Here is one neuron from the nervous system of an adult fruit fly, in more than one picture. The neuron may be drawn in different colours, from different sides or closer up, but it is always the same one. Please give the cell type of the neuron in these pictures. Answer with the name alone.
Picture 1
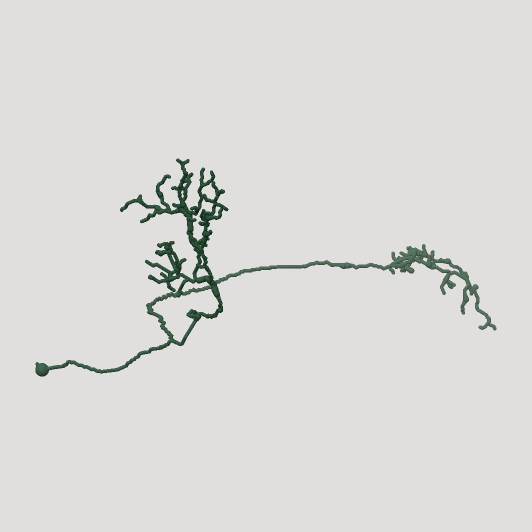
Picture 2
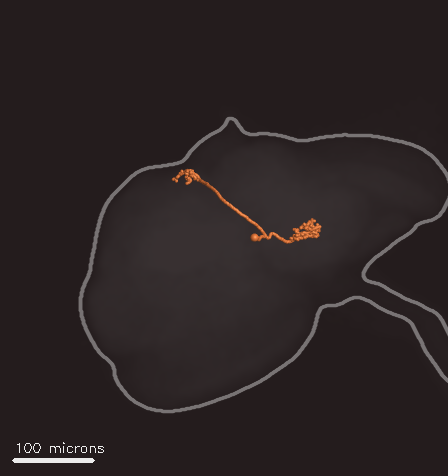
LC10c-1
